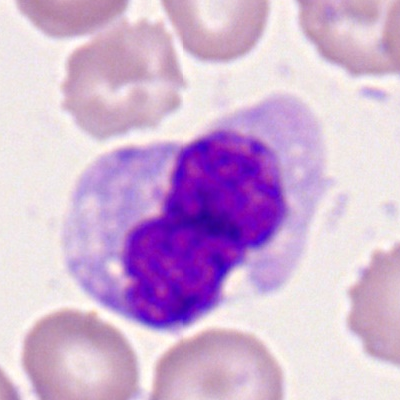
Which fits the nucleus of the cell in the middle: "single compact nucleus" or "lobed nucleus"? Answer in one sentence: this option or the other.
Into two or more lobes the nucleus of this cell is divided.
